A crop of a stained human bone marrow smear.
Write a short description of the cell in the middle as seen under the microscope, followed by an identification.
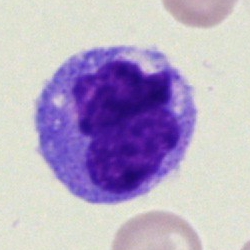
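The nucleus: irregular and folded, with several lobes and indentations. A generous rim of blue-grey cytoplasm surrounds it, widest on the left. It holds a few small clear vacuoles, mostly on the left. Only a faint, fine dusty granularity; no coarse granules. A monocyte, then.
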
